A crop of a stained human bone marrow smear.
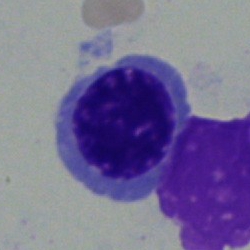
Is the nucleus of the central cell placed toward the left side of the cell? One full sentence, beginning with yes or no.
No, to the left of its nucleus lies most of the cytoplasm.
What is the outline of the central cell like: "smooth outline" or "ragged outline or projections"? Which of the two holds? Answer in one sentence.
It is a smooth edge that this cell shows.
